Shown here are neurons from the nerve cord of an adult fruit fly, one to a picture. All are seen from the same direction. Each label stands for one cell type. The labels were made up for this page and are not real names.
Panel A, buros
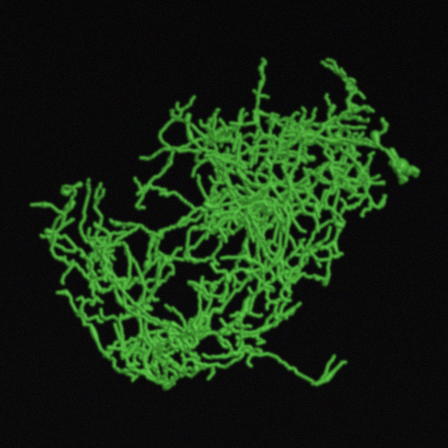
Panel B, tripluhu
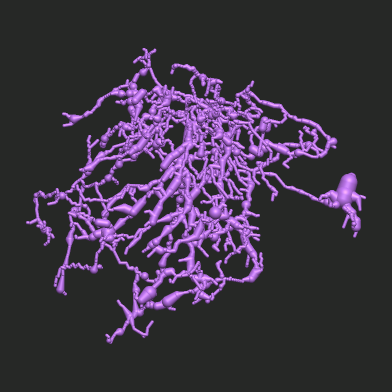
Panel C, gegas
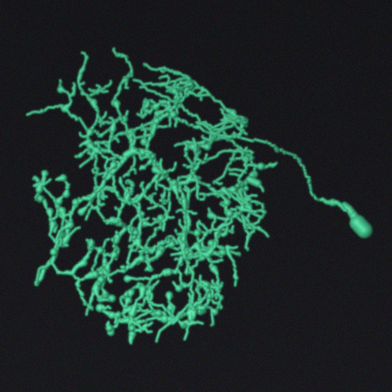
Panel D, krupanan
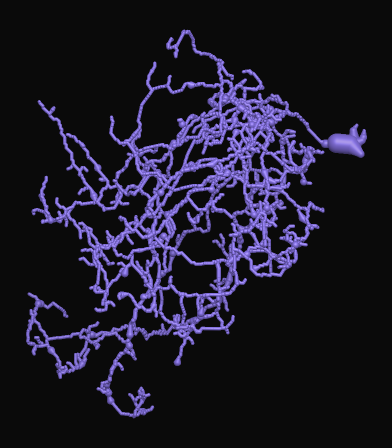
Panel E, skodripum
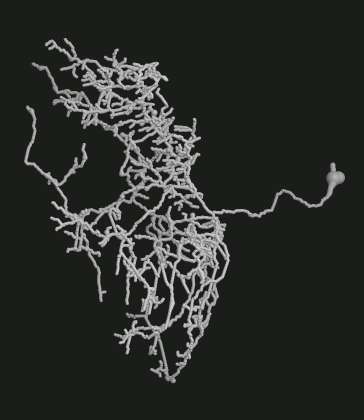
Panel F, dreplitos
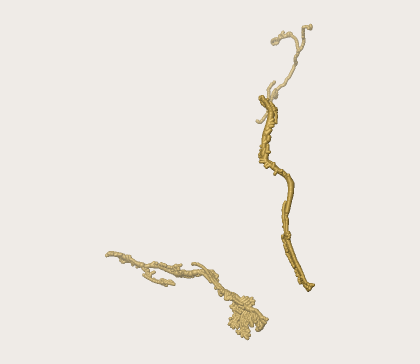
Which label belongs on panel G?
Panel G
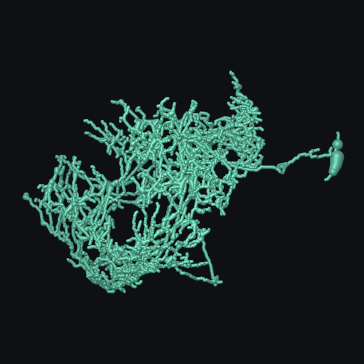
buros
